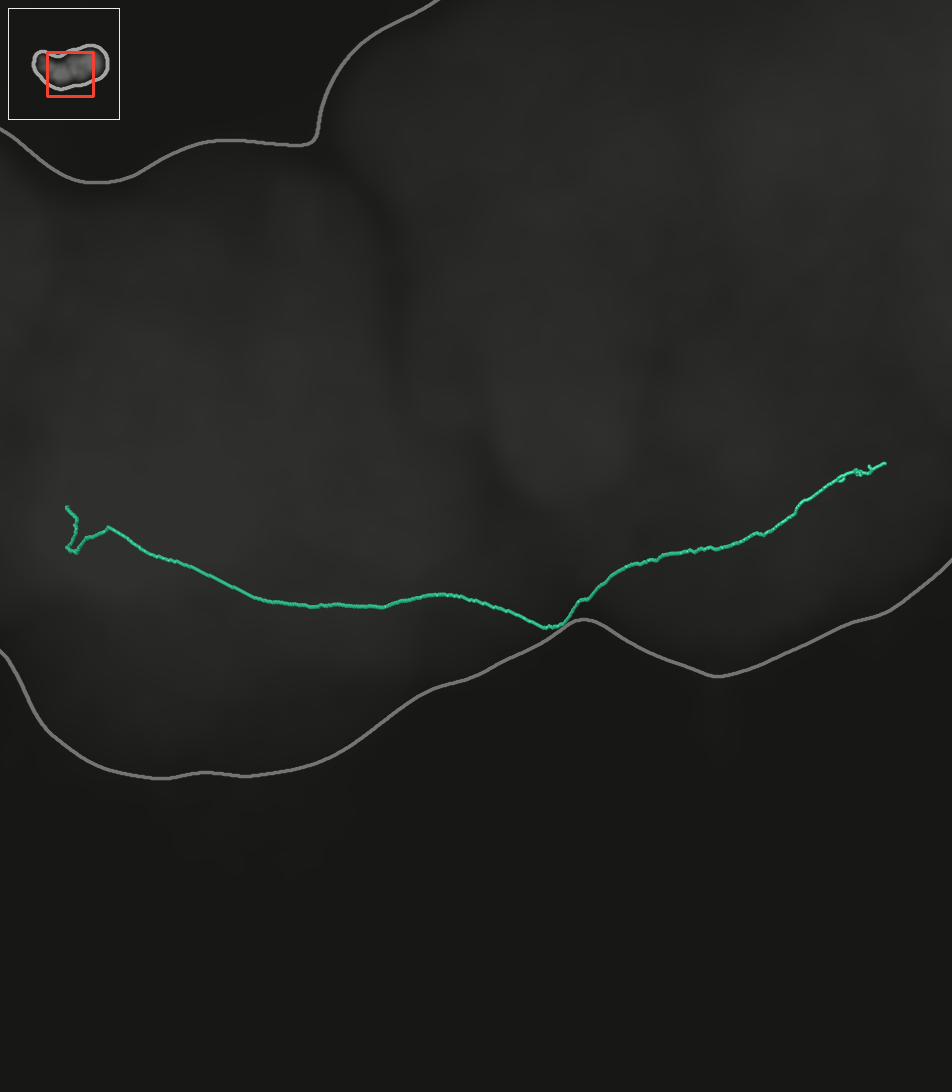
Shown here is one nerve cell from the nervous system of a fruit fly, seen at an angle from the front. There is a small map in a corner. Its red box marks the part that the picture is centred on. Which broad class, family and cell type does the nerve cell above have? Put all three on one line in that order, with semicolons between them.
sensory neuron ascending to the brain; class gustatory; LgAG1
